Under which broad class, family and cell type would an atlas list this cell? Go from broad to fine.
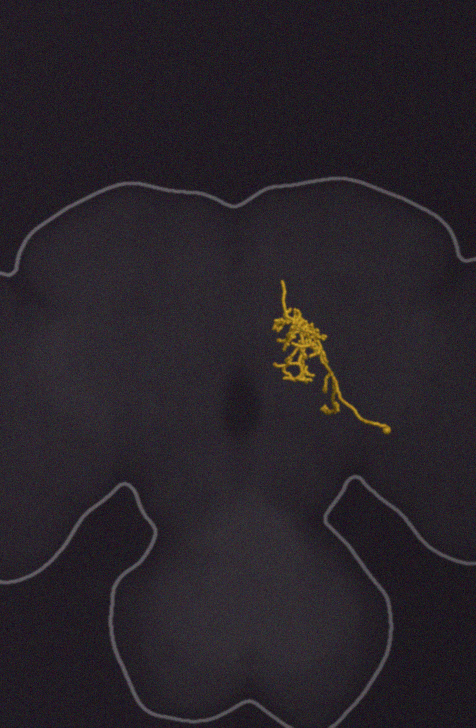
central-brain intrinsic neuron; hemilineage LALa1_anterior; LAL060_b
